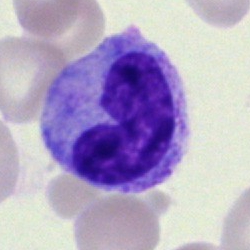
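Monocyte: a roughly round cell whose edge is slightly irregular. Its nucleus is deeply indented into a folded kidney or horseshoe shape and sits toward the right side of the cell, with the indentation opening to the left. Dark purple chromatin is patchy, with darker clumps among lighter strands.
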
